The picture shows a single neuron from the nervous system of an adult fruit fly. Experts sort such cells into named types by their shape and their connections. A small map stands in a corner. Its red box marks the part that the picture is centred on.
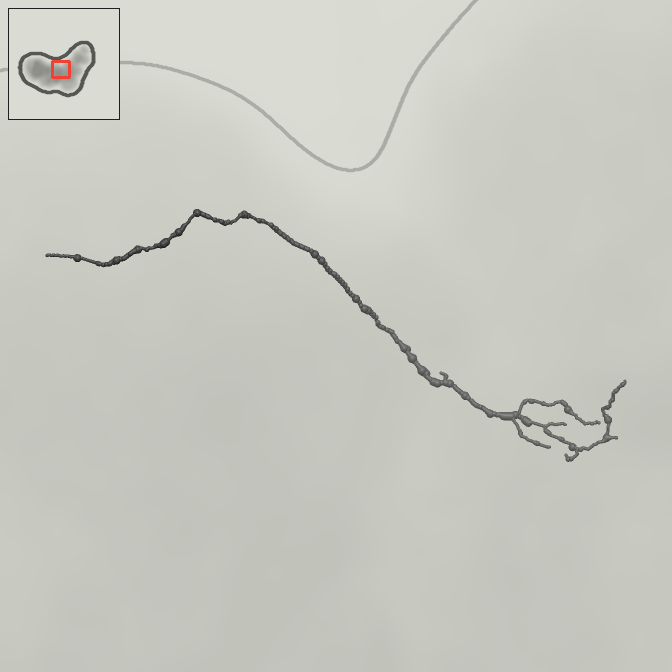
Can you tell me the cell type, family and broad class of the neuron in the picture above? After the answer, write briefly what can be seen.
The cell type is WG2. The name of its family is class gustatory. It is a sensory neuron entering the nerve cord. The drawing shows no cell body. It has a dozen or fewer branch ends.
